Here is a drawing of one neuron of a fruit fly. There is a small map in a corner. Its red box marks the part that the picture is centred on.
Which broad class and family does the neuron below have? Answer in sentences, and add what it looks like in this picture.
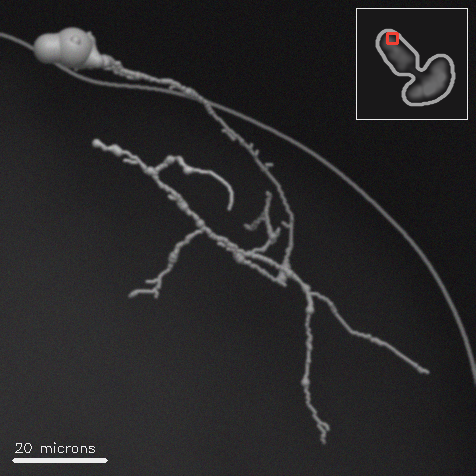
Its broad class is motor neuron of the nerve cord. Its family is hemilineage 15B. It is in the nerve cord and does not reach the brain. The cell body is at the upper left of the picture. By the scale bar it is about 90 microns tall in this view.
